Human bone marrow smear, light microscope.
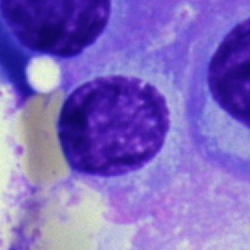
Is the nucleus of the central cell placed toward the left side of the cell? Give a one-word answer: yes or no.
Yes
